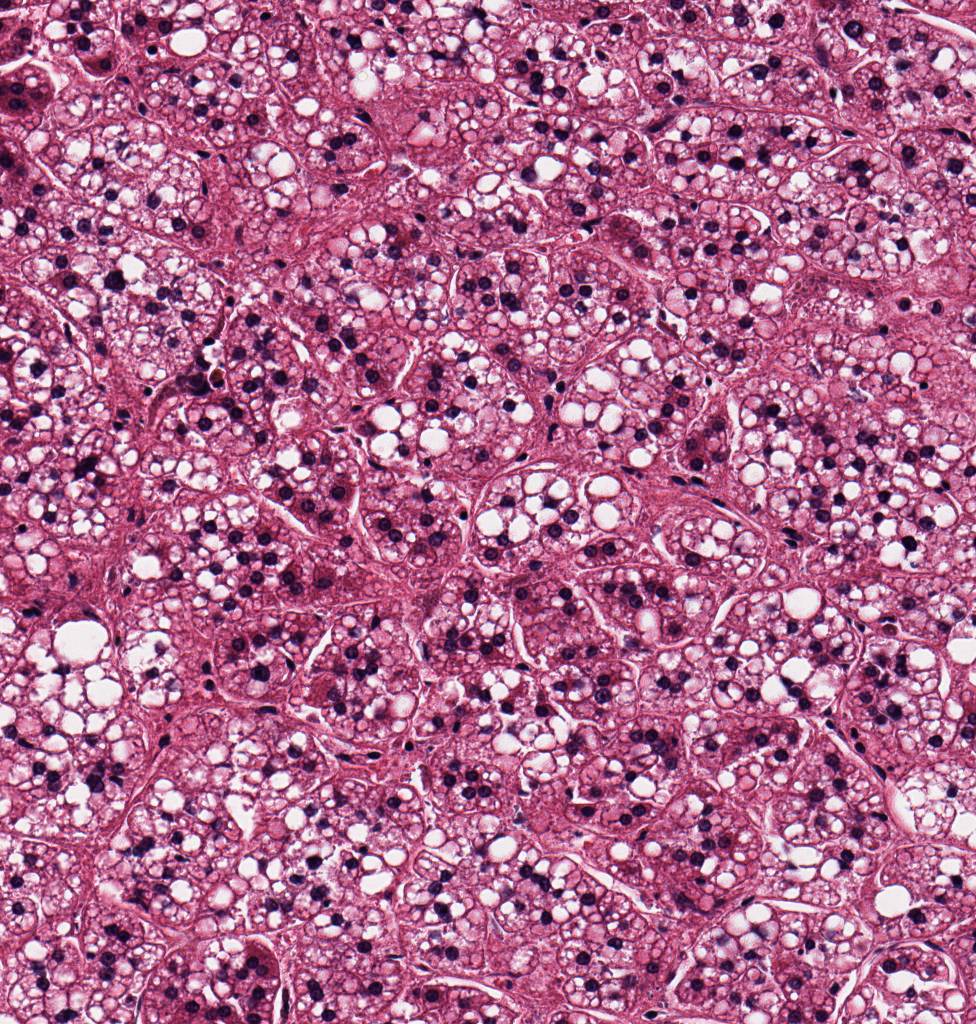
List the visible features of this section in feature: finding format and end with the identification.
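Cytoplasm, most cells: many clear round vacuoles of varying size, not one large vacuole
Between vacuoles: pink-staining cytoplasm
Nuclei: small, round, darkly stained
Nuclear size: much alike throughout the field
Name: adrenal gland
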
